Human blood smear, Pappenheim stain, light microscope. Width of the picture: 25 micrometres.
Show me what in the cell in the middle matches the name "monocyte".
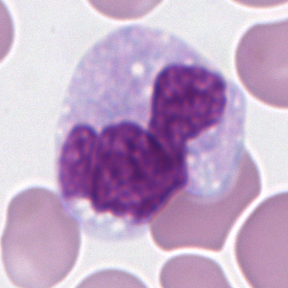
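The first thing I notice is how abundant the cytoplasm is relative to the nucleus, and that sits well with a monocyte.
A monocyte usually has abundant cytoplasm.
As for the chromatin, it seems to form a fine lacy network rather than coarse dense clumps. The cytoplasm also holds fine, dust-like pinkish-purple granules, and I can pick out several small clear vacuoles in it.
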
